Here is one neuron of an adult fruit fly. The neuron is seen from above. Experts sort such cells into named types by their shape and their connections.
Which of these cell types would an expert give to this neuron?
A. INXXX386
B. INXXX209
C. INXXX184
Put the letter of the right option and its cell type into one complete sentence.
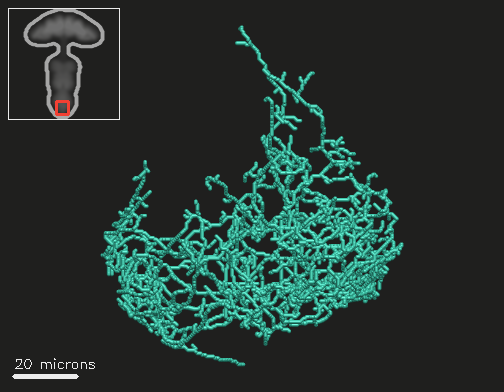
The cell type of the neuron is given by option B, INXXX209.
